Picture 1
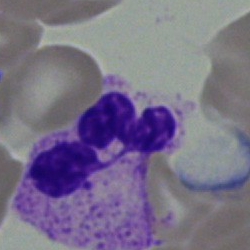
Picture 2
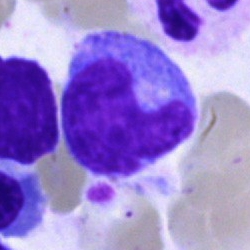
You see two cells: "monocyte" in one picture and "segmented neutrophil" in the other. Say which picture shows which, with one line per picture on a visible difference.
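Picture 1 shows a segmented neutrophil: The cytoplasm is abundant and pale pinkish-lilac.
Picture 2 shows a monocyte: The nucleus fills most of the cell, leaving cytoplasm mainly along the top.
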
